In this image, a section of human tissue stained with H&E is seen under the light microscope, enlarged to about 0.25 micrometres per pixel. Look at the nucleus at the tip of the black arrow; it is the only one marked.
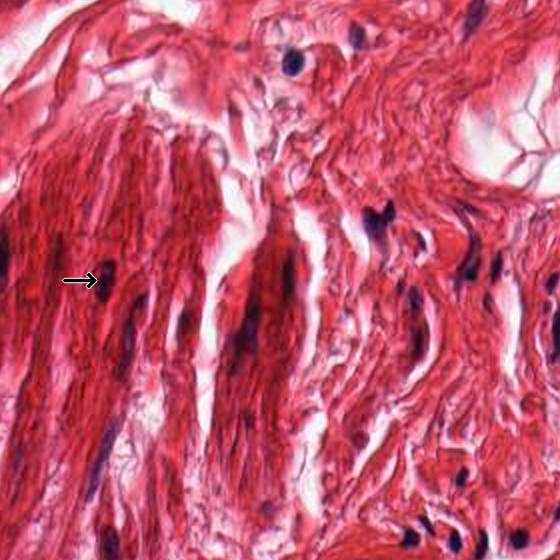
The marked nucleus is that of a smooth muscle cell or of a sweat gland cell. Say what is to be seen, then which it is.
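The nucleus is a dark purple oval, longer than it is wide, with its long axis running the same way as the strands around it. The cytoplasm is deep red with fine lengthwise streaks, and no clear outline separates it from the neighbouring strands. The cell lies inside a bundle of closely packed, parallel, elongated red strands running obliquely, and pale clefts separate this bundle from the tissue beside it. The marked cell is a smooth muscle cell.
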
